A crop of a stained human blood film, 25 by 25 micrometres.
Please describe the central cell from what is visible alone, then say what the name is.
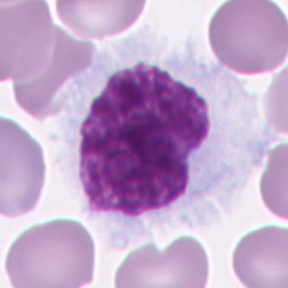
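Off-centre in the cell, the nucleus has more cytoplasm on its right side than on its left. Its chromatin is dark purple and coarsely clumped. A wide rim of very pale greyish blue cytoplasm surrounds it. Cell type: hairy cell.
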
